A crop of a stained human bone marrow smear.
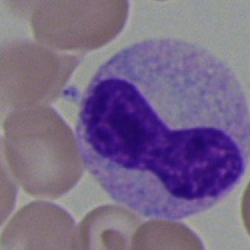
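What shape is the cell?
Round, I think, with a smooth edge, and plenty of pale lilac-grey cytoplasm.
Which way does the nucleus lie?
Across the cell, from upper left to lower right, and its chromatin stains dark purple, mottled and clumped.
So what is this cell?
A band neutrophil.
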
